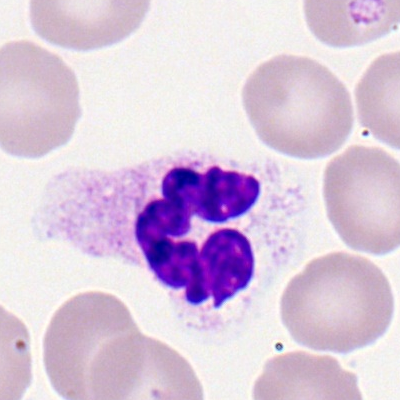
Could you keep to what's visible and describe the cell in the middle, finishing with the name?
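First, the nucleus: it is divided into several lobes joined to one another. Second, the chromatin: dark purple and coarsely clumped. Third, the cytoplasm: abundant and pale pinkish-lilac, with fine pink-violet granules scattered throughout. The cell is a segmented neutrophil.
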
